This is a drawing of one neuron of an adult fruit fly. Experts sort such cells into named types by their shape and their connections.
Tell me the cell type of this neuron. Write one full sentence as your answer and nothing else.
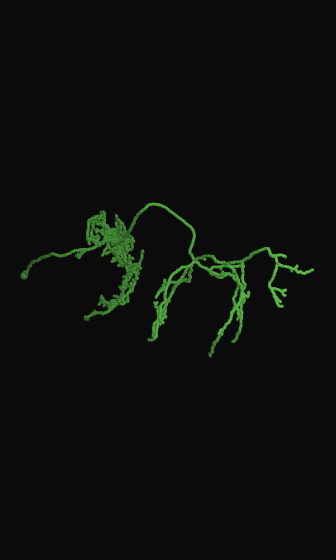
Belonging to the cell type IN03A012 is this neuron.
